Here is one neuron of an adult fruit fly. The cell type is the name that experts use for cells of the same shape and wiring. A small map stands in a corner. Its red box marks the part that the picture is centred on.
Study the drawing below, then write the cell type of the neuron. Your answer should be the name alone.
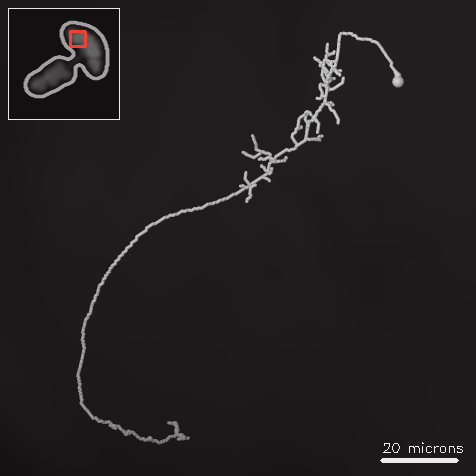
Tm12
